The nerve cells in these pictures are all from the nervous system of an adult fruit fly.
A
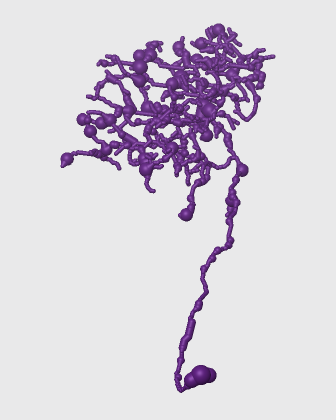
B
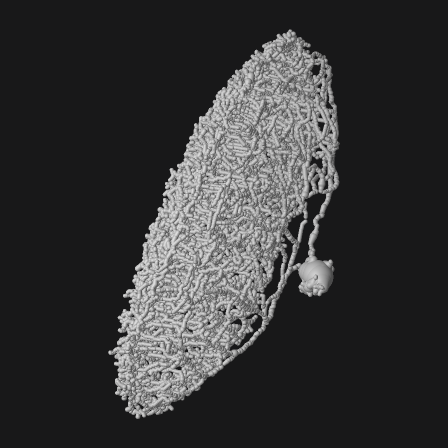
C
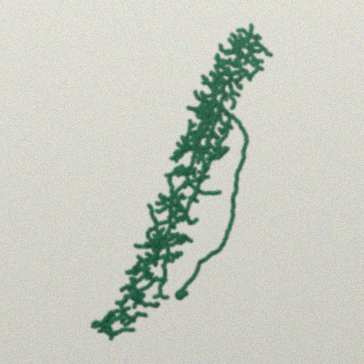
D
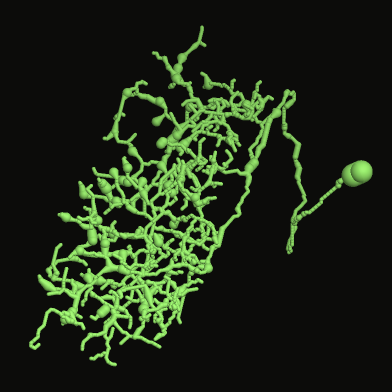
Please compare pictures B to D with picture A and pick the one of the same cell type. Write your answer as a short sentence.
Picture D shows a nerve cell of the same cell type.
